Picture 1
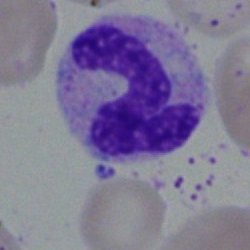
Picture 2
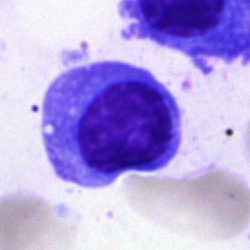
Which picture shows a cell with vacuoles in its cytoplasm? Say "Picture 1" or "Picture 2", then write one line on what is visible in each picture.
Picture 2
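What picture 1 shows: No vacuoles are seen in the cytoplasm.
What picture 2 shows: One small clear vacuole sits in the cytoplasm near the left edge.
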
